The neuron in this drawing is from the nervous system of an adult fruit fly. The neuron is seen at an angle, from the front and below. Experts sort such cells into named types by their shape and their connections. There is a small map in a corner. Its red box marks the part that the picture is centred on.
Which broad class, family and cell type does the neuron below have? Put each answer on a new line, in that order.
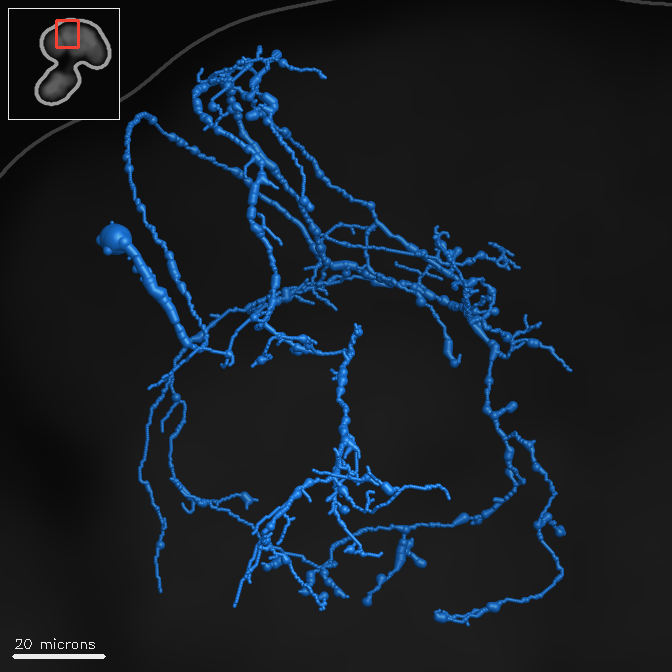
central-brain intrinsic neuron
hemilineage SLPav2
SLP076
